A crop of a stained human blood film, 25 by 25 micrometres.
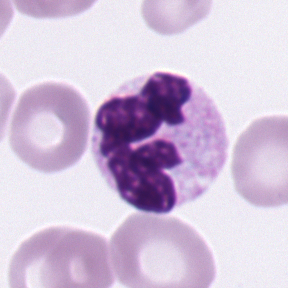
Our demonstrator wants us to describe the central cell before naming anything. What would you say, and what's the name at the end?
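The chromatin stains dark purple and is coarsely clumped, and no nucleoli are visible in the nucleus. Fine pinkish-violet granules are scattered evenly through the cytoplasm, which contains no vacuoles. This is a segmented neutrophil.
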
